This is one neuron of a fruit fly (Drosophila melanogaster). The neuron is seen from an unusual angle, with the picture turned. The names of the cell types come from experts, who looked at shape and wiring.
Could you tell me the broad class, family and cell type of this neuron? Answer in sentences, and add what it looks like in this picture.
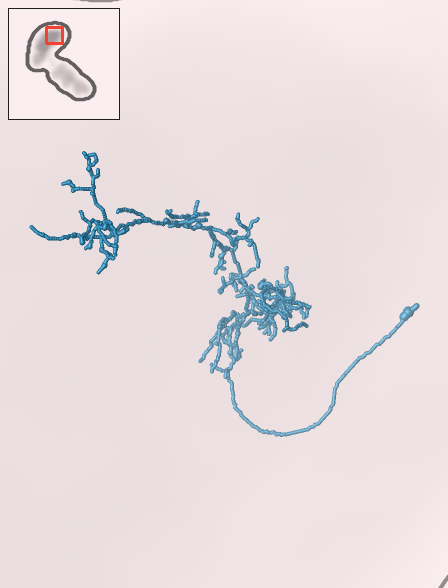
Its broad class is central-brain intrinsic neuron. Its family is hemilineage VPNp&v1_posterior. Its cell type is CB2151. It is in the brain and does not reach the nerve cord. Its cell body lies on the right of the picture. The picture shows dozens of branch ends.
